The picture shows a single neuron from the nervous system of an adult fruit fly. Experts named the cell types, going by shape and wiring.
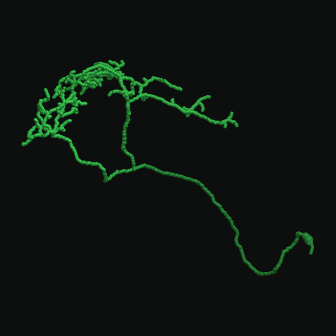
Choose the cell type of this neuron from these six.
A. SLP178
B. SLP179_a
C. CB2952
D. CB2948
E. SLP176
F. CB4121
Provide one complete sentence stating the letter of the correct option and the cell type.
The cell type named CB2948, option D, describes the neuron.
